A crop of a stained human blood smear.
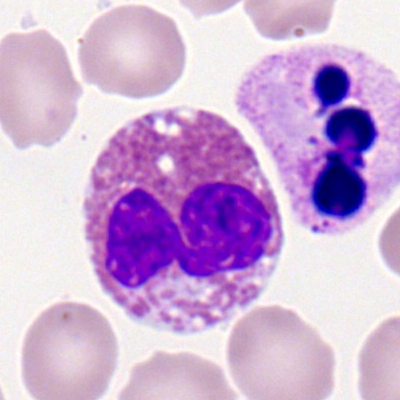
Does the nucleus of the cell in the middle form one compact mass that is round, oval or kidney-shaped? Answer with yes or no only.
No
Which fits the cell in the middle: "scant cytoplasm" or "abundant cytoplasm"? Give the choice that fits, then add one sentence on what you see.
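Abundant cytoplasm. The cytoplasm is abundant and pinkish-lilac.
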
